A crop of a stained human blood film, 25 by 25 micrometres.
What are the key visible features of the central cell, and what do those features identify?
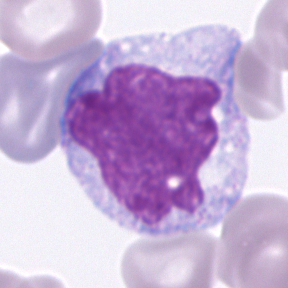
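First, the outline: roughly round, with a slightly uneven border. Second, the nucleus: irregular and folded, with several notches and bulges. Third, the chromatin: fine and lacy rather than coarsely clumped. Fourth, the cytoplasm: a few small clear vacuoles. The cell is a monocyte.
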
